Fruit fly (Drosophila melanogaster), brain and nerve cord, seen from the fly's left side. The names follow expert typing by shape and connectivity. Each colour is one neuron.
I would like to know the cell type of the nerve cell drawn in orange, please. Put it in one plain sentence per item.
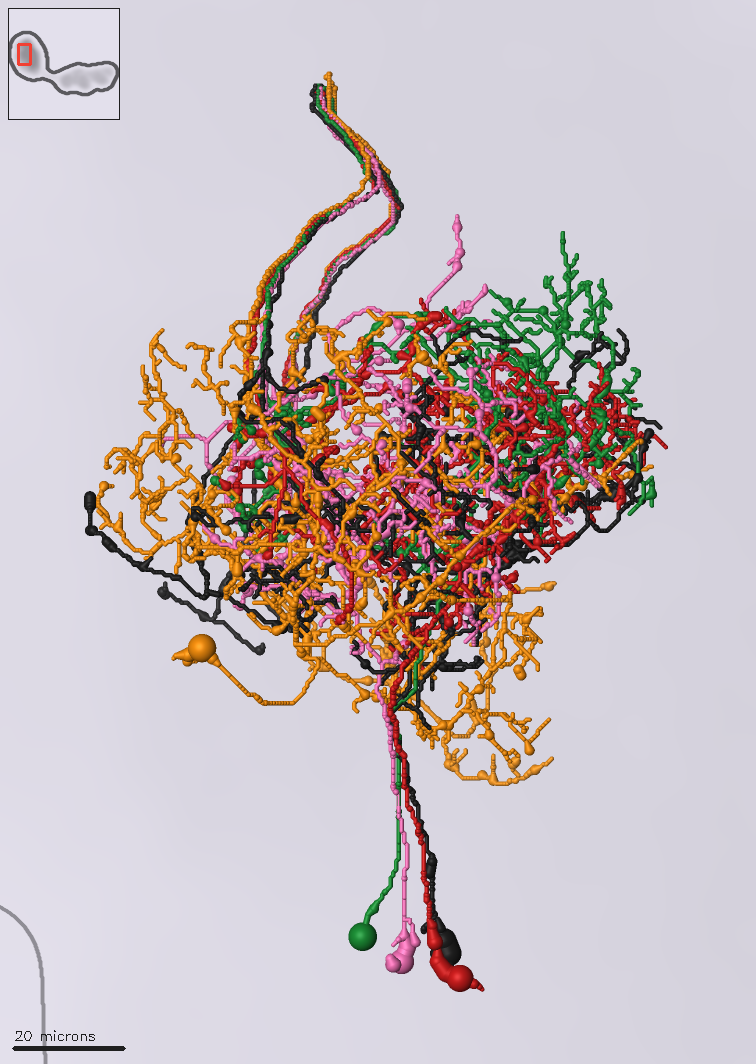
The cell type is CB3667.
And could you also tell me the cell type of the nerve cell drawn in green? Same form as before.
The cell type is CB2049.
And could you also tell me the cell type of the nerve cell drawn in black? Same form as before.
The cell type is CB2090.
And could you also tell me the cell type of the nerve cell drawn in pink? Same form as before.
The cell type is CB2339.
